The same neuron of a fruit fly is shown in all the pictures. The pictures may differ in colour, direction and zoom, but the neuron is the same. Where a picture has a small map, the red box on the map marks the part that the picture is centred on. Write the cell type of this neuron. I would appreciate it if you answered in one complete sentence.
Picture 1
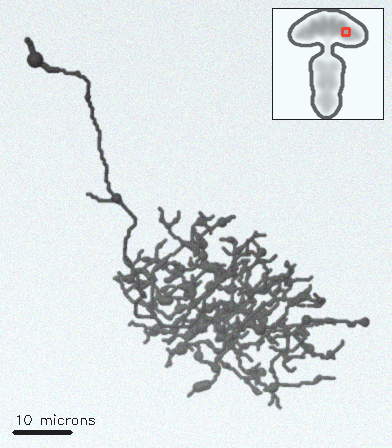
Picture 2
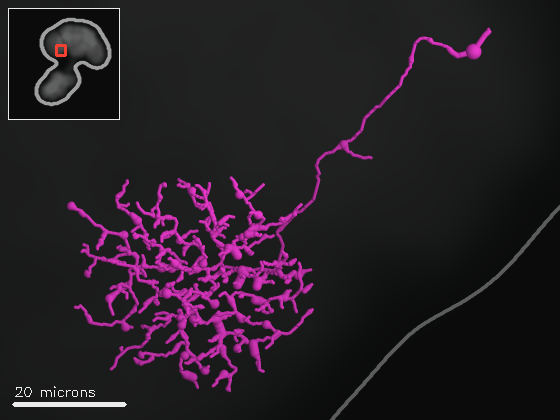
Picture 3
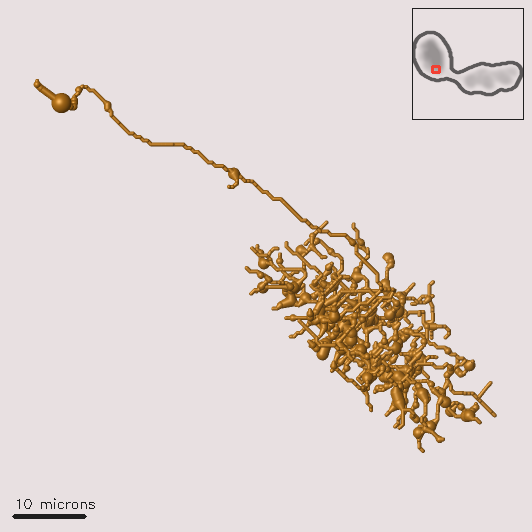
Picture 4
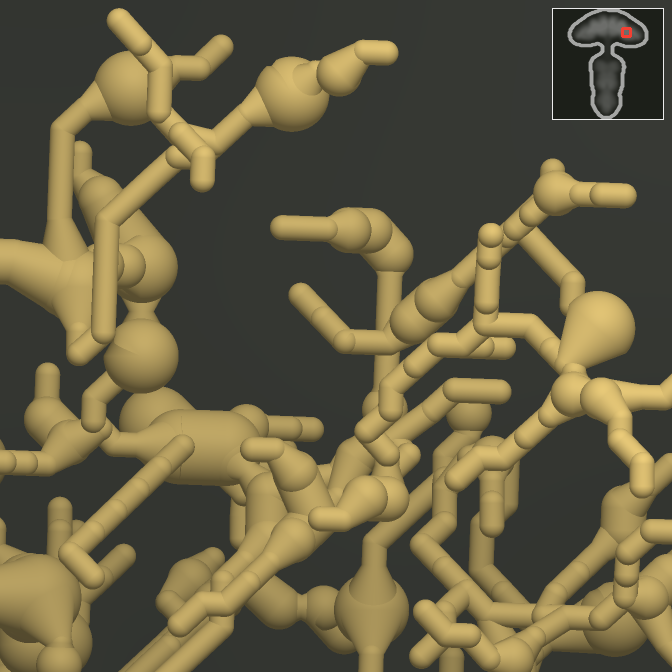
This particular neuron has the cell type Pm5.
